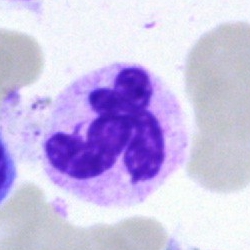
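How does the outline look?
Roughly round and smooth.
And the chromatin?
Dark purple and densely clumped.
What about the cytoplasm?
Pale pink-lilac, surrounding the nucleus on all sides, with fine pinkish-violet granules scattered through it.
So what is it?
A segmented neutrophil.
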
